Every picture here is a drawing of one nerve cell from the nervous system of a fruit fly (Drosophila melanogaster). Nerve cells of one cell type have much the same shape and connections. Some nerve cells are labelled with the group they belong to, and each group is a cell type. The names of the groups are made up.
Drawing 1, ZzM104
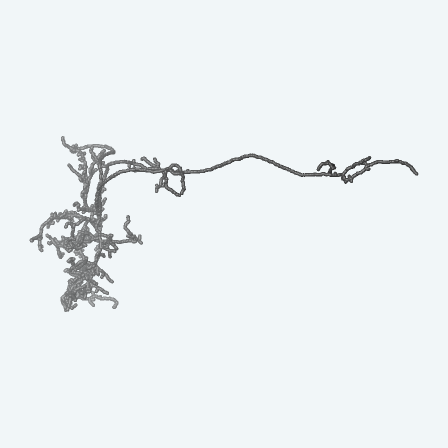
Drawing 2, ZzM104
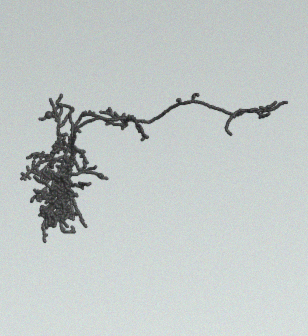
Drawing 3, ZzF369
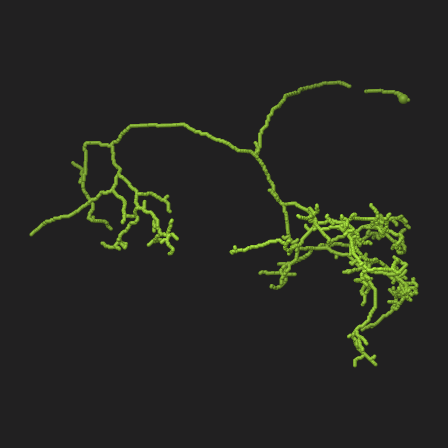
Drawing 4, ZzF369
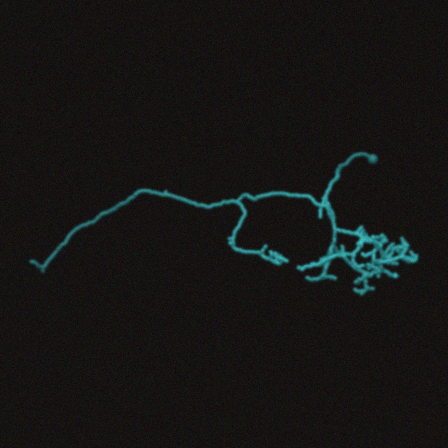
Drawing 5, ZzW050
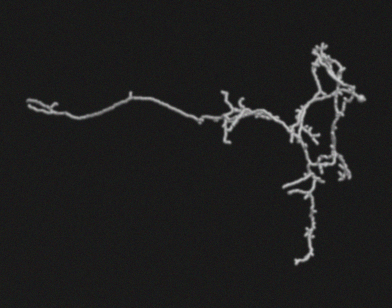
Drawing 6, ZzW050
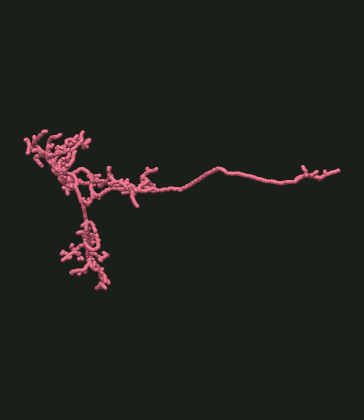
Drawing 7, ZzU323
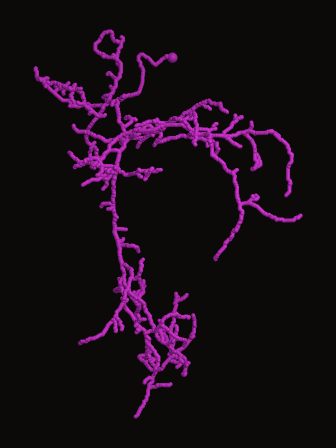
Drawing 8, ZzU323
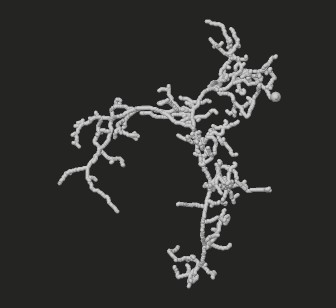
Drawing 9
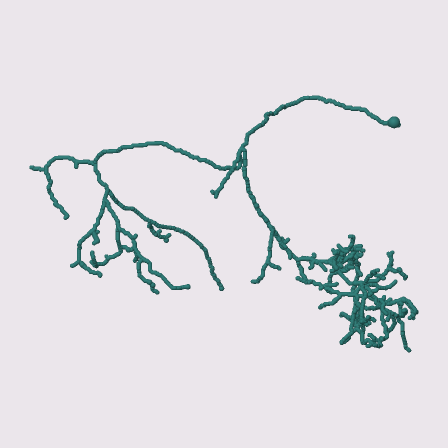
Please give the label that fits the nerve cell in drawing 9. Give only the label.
ZzF369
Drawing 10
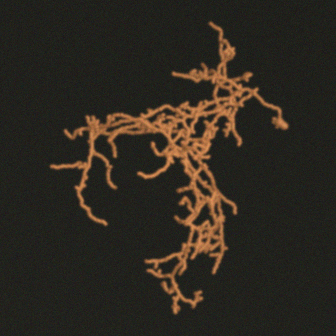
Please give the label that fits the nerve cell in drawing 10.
ZzU323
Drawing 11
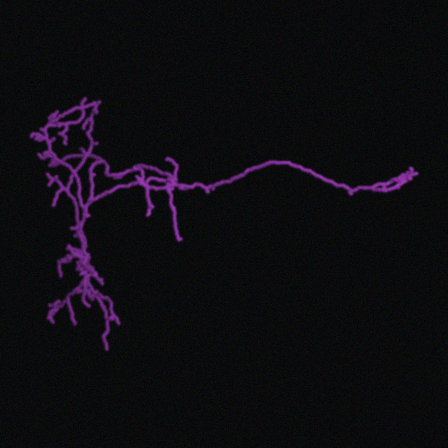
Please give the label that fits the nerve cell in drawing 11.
ZzW050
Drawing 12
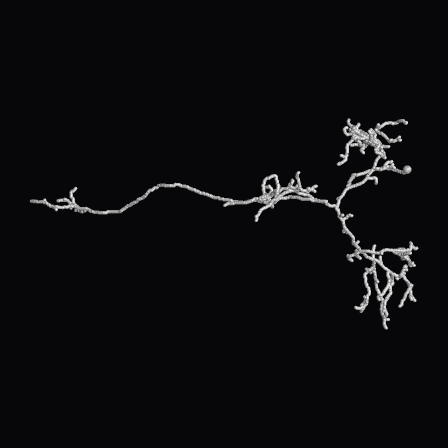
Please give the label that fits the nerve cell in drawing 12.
ZzW050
